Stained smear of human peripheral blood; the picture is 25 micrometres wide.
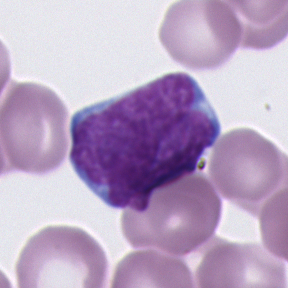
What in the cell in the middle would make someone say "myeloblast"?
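The cell in question is a myeloblast, measuring about 14 by 12 micrometres, with a nucleus about 12 micrometres across.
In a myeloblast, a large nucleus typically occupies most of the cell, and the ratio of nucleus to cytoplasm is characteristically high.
That agrees with what is shown: the nucleus fills about 80% of the cell's area, and the cytoplasm forms only a narrow light blue rim.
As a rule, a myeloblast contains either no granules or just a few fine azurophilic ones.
No granules are visible in this cytoplasm, which fits.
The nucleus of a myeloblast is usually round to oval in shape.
Here, by contrast, the nucleus is irregular, with folds or clefts running across it, so this feature does not match. The cell outline is angular, with fairly straight edges meeting at corners.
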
